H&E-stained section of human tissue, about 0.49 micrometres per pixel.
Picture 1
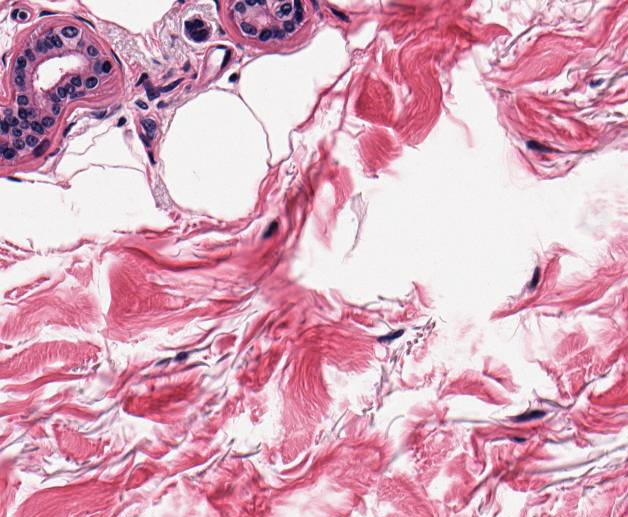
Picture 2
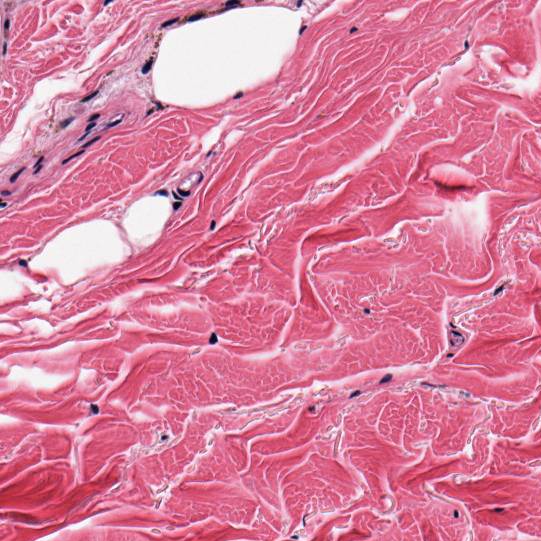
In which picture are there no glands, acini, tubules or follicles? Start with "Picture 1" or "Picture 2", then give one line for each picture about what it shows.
Picture 2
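Picture 1: Most of the field is filled by thick pink collagen bundles, with a small cluster of tubules confined to the upper left corner.
Picture 2: No epithelium or glands are present anywhere in the field.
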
